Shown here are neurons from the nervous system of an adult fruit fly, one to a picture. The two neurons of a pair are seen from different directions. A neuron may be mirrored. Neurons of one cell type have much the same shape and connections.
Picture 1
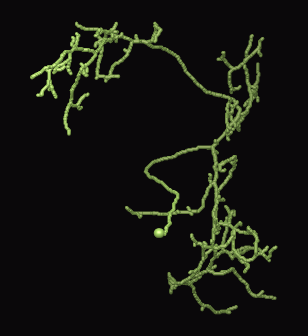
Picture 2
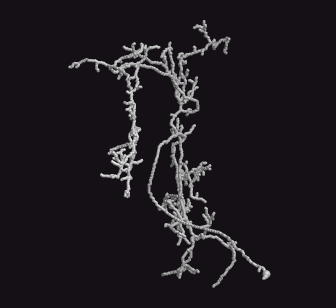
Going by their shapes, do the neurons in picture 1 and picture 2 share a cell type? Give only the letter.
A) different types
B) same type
B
